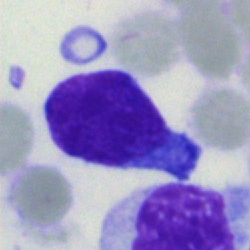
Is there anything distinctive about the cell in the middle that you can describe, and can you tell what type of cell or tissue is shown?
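A tapering tail extends from the cell toward the lower right. Apart from this tail, the nucleus occupies nearly the whole cell body; it is a single unlobed mass whose chromatin is finely stippled rather than gathered into coarse clumps. The cell is a blast.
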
